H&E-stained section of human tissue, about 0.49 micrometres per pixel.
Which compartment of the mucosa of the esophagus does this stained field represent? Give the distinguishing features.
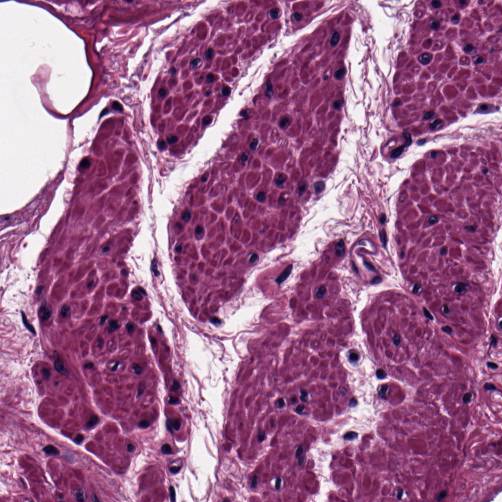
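The bundles here are smooth muscle: separate, irregular bundles of tightly packed cells whose cytoplasm stains a deep pink-purple.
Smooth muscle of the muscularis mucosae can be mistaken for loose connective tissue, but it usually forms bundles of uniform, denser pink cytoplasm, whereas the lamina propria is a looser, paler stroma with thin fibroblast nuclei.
Between the bundles run septa of loose, wispy, pale pink fibrous tissue with scattered thin dark nuclei. A large rounded empty space with a thin wall sits at the upper left edge.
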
